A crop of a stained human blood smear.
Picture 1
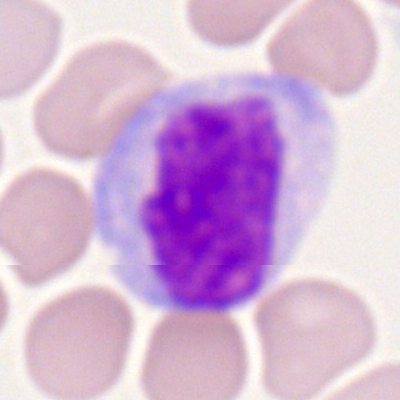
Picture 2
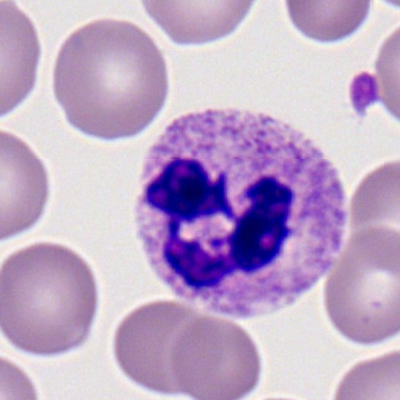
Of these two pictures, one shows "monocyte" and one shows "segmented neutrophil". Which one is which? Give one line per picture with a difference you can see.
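Picture 1 – monocyte. No distinct granules are seen in the cytoplasm.
Picture 2 – segmented neutrophil. Fine lilac granules are scattered evenly through the cytoplasm.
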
